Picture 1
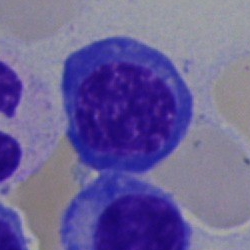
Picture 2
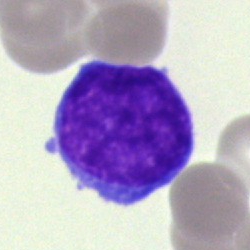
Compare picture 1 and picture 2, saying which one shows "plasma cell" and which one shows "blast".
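Let's take the pair in order: picture 1 is a plasma cell, and picture 2 is a blast. Start with the outline: the plasma cell is smooth and roughly round, while the blast is roughly round but has a few slightly flattened sides. Now look at the cytoplasm. In the plasma cell it forms a deep blue rim around the nucleus, whereas in the blast it is scant, also deep blue, and shows mainly as a narrow rim along the lower edge.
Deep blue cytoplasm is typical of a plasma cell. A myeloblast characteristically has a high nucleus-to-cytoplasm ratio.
Next, the chromatin of the plasma cell: it is clumped into dark patches separated by paler spaces.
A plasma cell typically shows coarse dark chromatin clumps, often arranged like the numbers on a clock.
On the blast, notice the small pale blue bleb protruding from its left side. Neither cell shows granules in its cytoplasm, and the plasma cell's cytoplasm has no vacuoles. Around them, another nucleated cell with blue cytoplasm touches the plasma cell's lower edge, and pale grey red cells lie against the top of the blast and near its lower right.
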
